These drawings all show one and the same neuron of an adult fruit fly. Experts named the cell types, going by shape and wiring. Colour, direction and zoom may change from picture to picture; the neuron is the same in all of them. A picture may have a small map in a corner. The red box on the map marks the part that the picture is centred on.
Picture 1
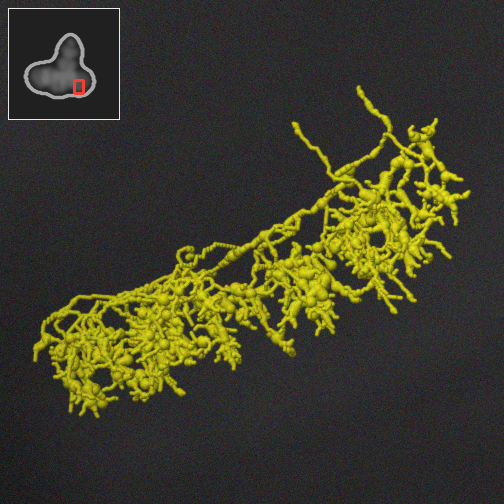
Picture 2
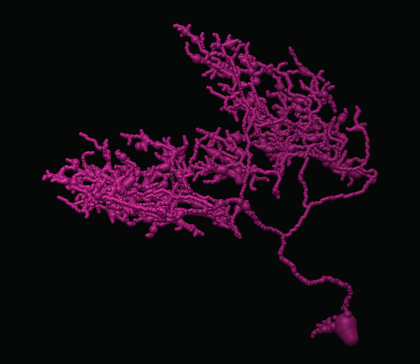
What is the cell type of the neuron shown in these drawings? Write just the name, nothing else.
Pm3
